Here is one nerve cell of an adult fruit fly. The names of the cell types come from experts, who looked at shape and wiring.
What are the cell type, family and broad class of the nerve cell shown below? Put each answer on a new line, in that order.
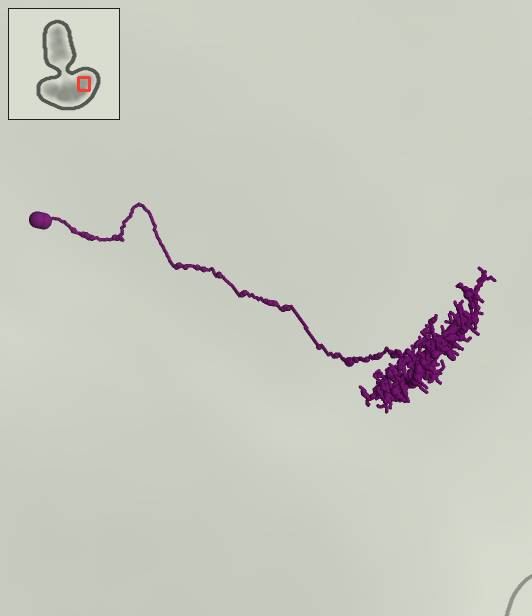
Pm1
Pm
optic-lobe intrinsic neuron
